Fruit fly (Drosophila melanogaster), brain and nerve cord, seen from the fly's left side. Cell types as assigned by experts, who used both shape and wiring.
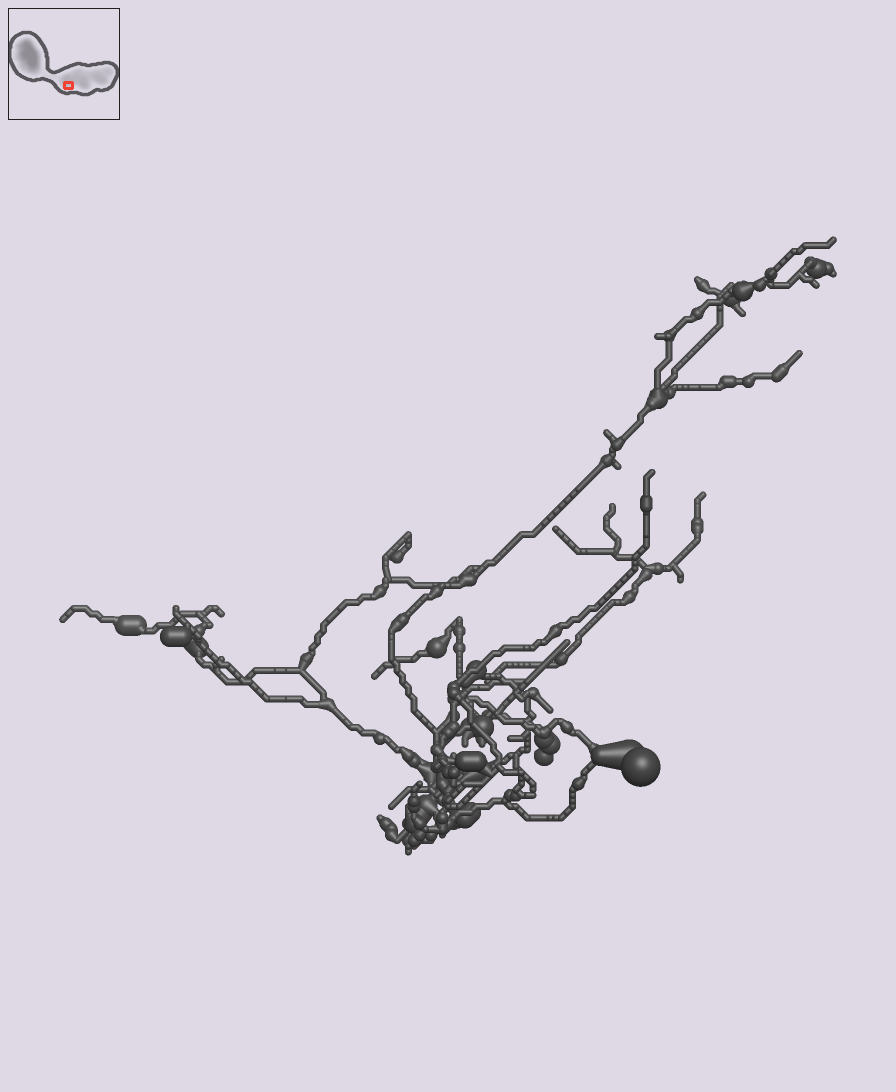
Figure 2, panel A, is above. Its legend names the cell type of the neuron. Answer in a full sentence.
The cell type is IN01B091.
